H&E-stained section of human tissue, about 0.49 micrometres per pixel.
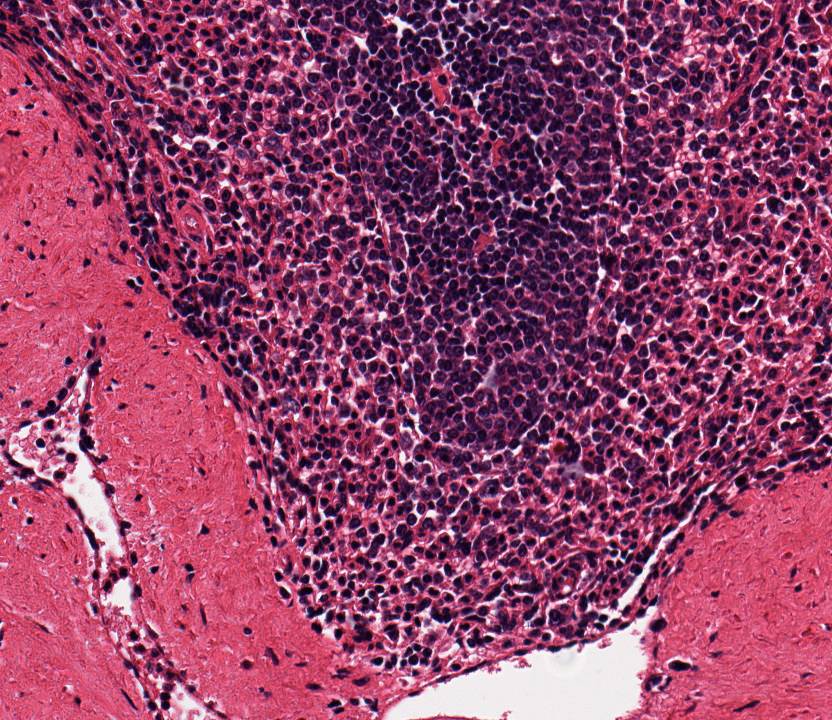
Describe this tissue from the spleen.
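Start with the dense sheet of small round cells filling the upper centre; it tapers to a point at the bottom centre. Most of these are lymphocytes, with small, round, dark nuclei and scant cytoplasm. In its middle, see the darker zone where cells pack more tightly than at the edges. Pink fibrous tissue with sparse elongated nuclei takes up the left side and lower right corner.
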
